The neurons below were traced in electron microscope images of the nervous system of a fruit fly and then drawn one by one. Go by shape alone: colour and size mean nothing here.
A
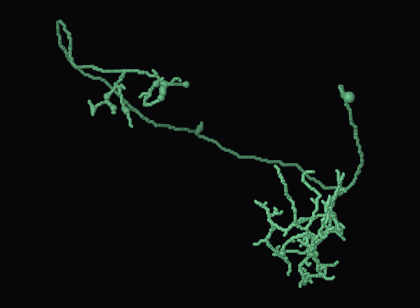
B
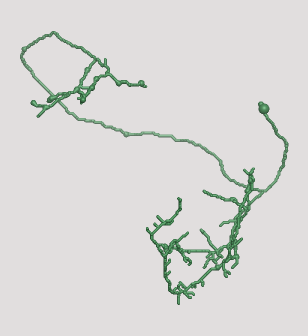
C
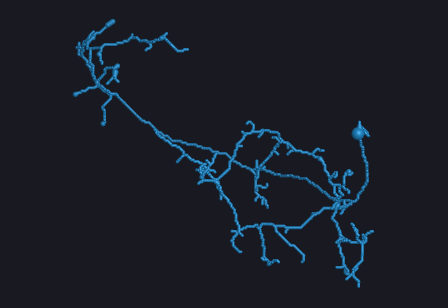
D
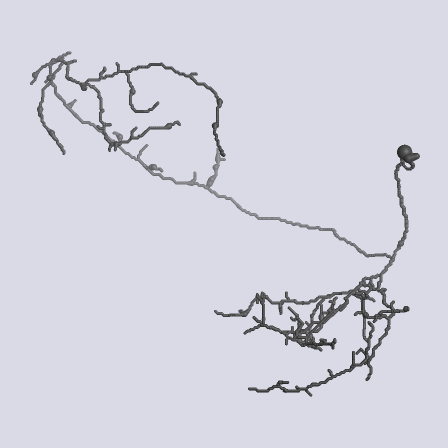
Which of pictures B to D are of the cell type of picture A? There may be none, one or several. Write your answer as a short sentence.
Picture B, picture C and picture D are of the same cell type.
